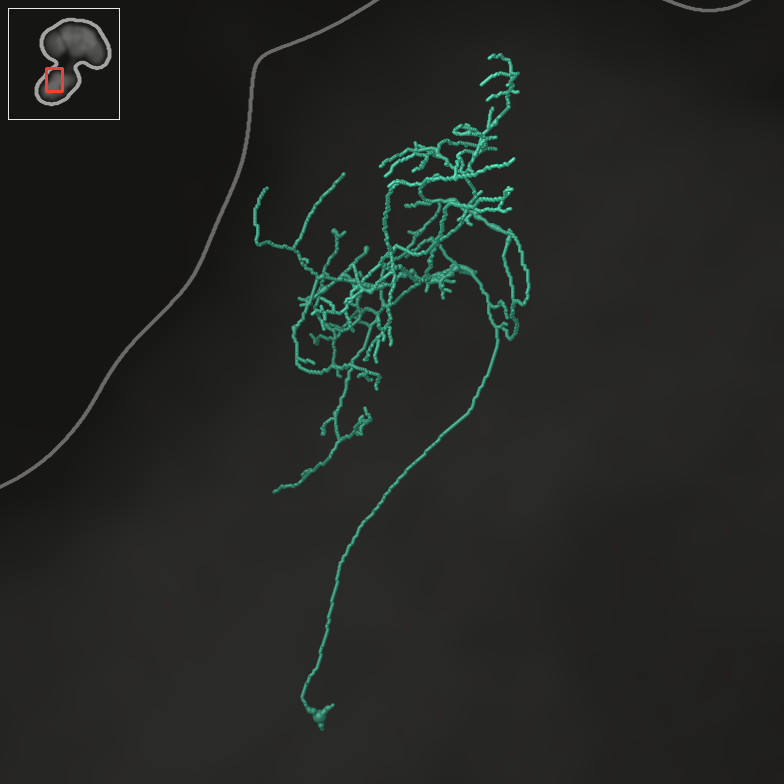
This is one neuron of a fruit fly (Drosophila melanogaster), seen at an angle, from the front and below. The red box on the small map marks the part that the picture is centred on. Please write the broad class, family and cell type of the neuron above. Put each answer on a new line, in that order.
nerve-cord intrinsic neuron
hemilineage 12A
IN12A061_c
